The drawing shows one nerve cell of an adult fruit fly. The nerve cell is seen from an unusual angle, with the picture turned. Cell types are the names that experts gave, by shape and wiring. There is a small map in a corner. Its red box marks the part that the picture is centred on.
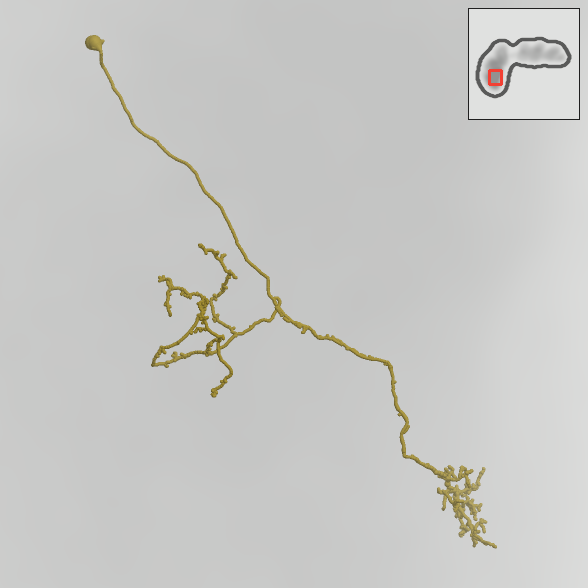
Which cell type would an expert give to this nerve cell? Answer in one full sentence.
Cell type LC12 is what this nerve cell is.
